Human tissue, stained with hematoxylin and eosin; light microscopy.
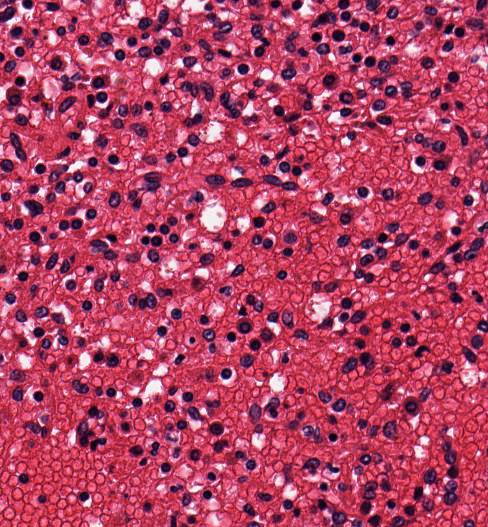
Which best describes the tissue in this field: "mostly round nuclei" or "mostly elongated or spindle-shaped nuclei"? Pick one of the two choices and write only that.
Mostly round nuclei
